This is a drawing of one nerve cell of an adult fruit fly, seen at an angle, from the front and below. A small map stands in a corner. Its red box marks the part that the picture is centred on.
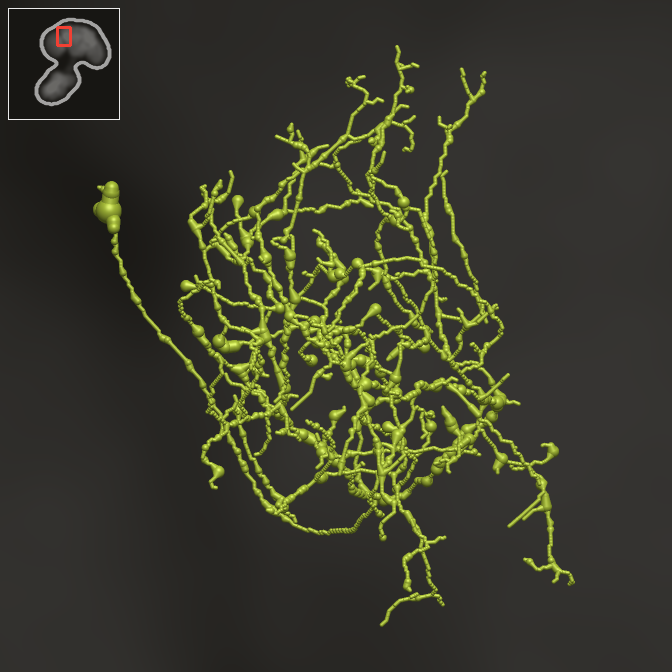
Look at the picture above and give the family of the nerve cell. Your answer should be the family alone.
hemilineage VPNp&v1_posterior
